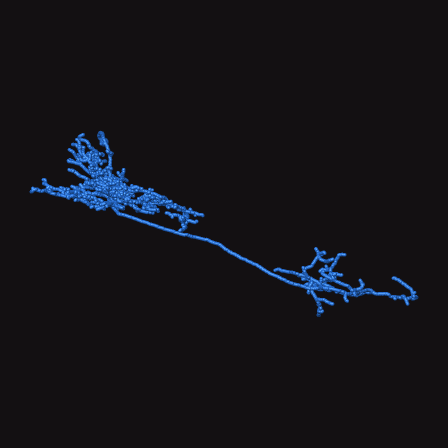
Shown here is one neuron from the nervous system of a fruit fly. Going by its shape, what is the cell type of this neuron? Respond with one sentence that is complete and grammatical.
It is IN23B011 that this neuron is, by cell type.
